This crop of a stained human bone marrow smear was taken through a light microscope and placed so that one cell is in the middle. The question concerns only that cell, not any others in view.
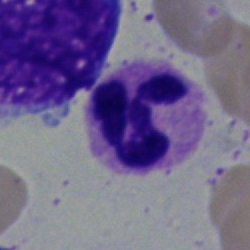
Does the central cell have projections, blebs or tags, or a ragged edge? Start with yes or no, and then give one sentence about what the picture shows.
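No. The cell outline is round and smooth.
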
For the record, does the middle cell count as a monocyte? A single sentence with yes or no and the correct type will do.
No, in this crop the middle cell is a neutrophil, not a monocyte.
